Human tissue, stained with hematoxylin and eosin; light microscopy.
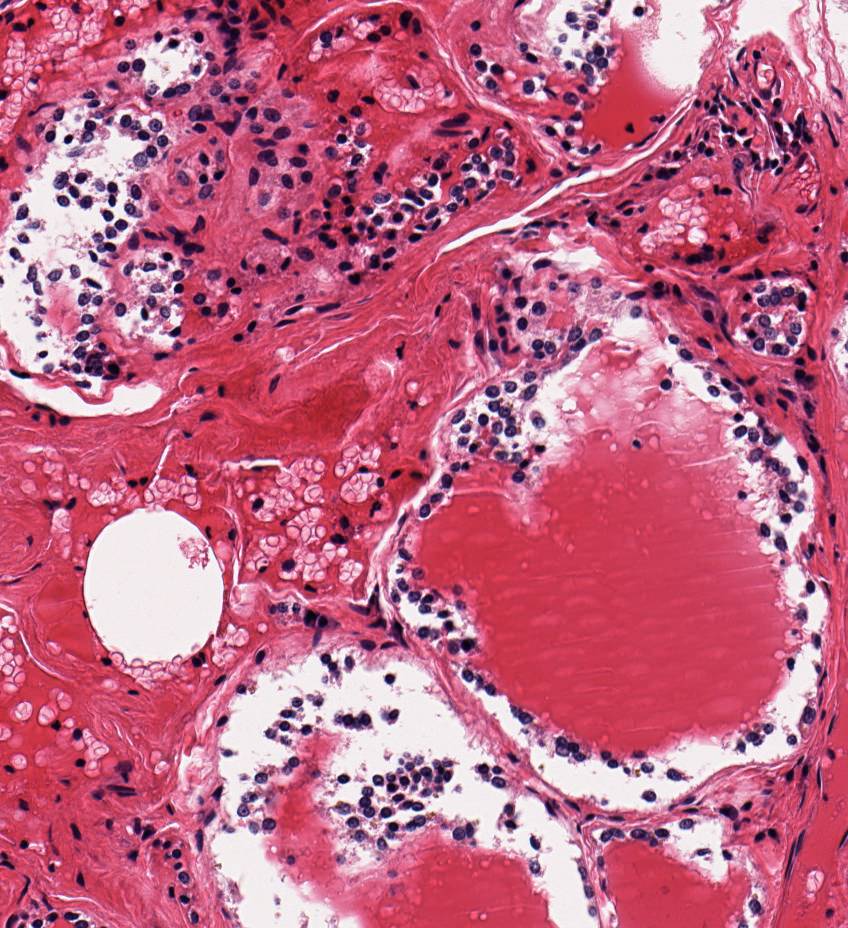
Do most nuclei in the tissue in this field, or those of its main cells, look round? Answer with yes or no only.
Yes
